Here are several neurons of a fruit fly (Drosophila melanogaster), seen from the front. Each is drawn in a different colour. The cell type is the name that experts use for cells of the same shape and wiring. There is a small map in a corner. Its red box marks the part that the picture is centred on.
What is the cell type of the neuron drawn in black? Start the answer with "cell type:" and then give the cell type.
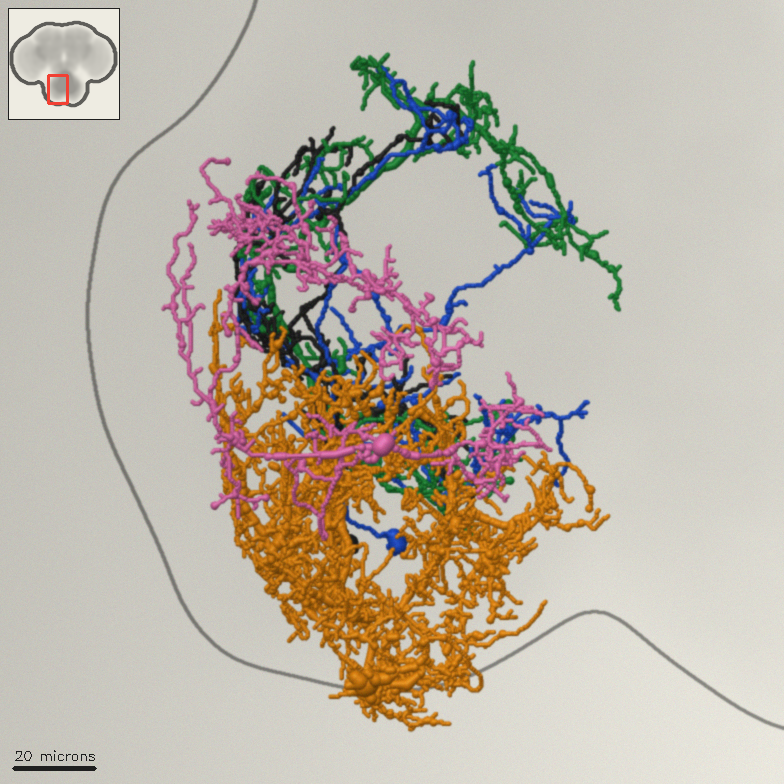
cell type: IN16B086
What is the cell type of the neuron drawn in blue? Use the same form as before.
cell type: IN16B054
